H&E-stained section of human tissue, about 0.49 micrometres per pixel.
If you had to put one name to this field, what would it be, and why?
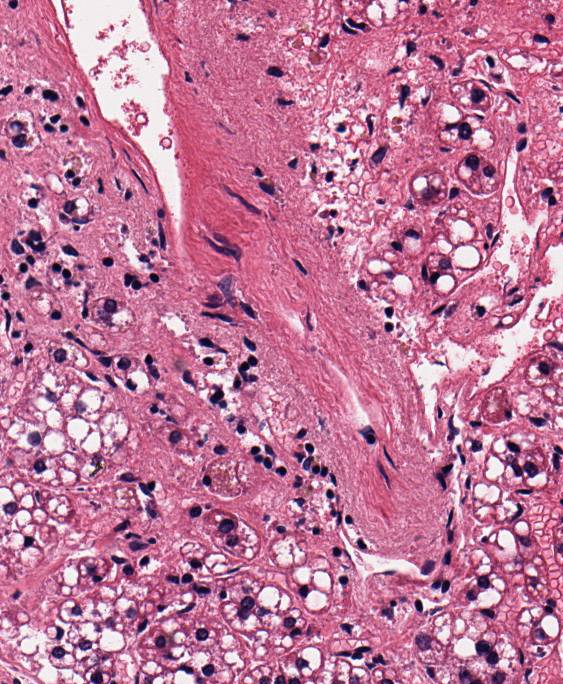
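Zona fasciculata of the adrenal gland. Nests of cells either side of a diagonal pink fibrous band, top centre to lower centre-right. Their cytoplasm is filled with many clear round vacuoles of varying size.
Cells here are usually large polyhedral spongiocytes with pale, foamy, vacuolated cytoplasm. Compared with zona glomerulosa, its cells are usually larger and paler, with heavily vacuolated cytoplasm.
Within the band, elongated spindle-shaped nuclei run parallel to its long axis. Empty white space at top left, beside the upper band.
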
